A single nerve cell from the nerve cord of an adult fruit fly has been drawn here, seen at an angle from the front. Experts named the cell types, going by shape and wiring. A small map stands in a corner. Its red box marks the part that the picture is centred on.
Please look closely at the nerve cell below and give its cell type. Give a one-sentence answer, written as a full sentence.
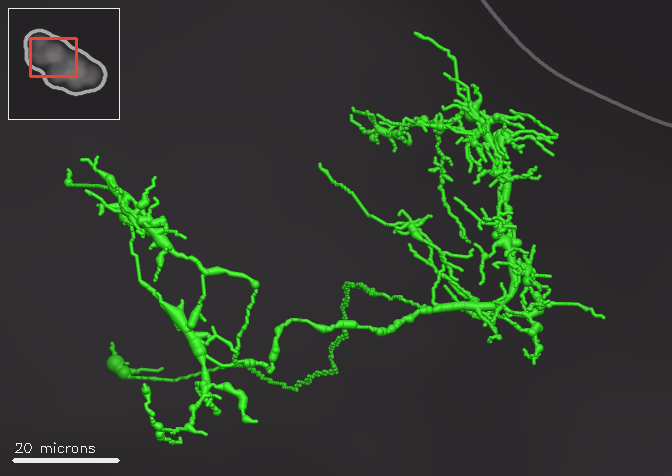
The cell type that this nerve cell has is IN07B053.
